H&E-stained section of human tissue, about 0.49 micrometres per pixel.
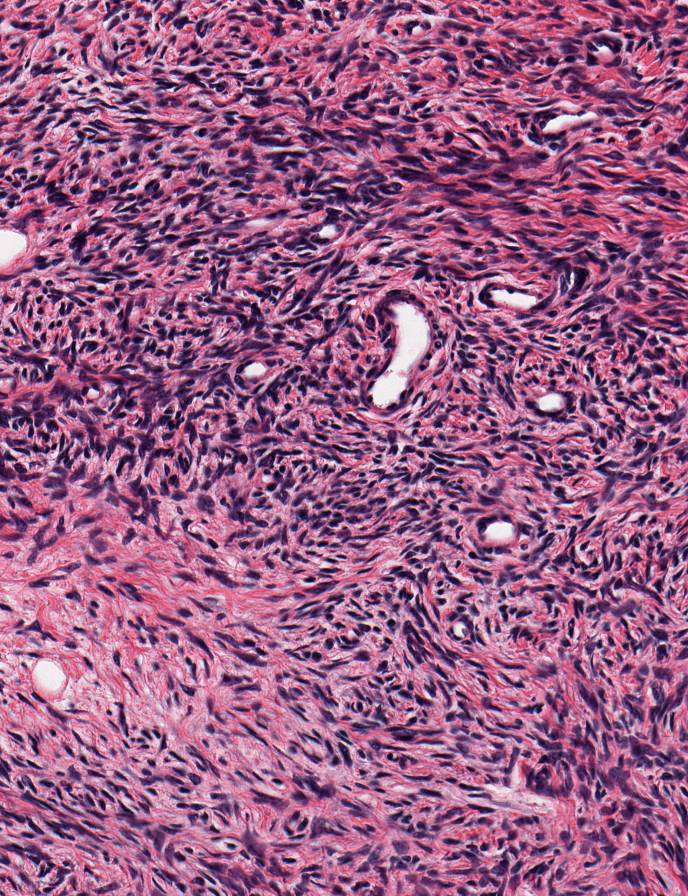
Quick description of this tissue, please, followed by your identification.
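Spindle cells run in short interlacing bundles and whorls throughout the field. Their nuclei are elongated to oval and dark-staining, and their cytoplasm is scant, with indistinct cell borders. Toward the lower left the cells thin out and lie in more abundant pink collagen. The tissue is ovary.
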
